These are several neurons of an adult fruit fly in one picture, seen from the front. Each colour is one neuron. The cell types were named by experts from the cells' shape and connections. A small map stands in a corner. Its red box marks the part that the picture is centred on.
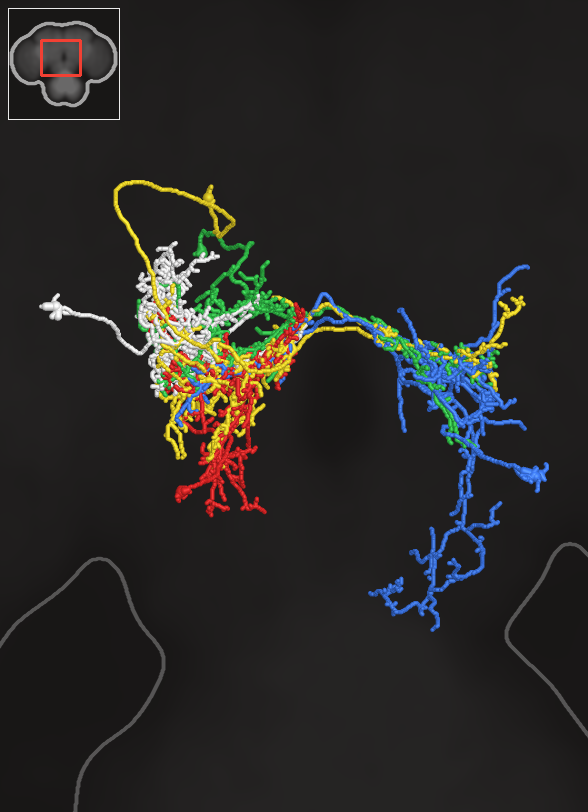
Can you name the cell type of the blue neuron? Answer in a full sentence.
The cell type is VES027.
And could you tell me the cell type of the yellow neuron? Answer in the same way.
The cell type is VES079.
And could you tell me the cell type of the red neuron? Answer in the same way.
The cell type is VES091.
